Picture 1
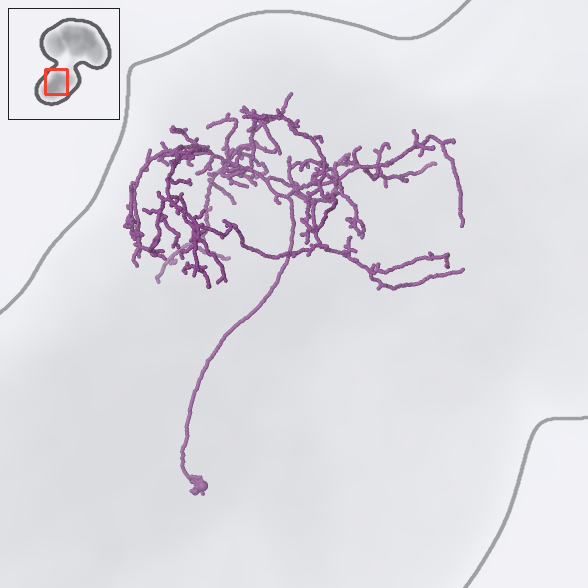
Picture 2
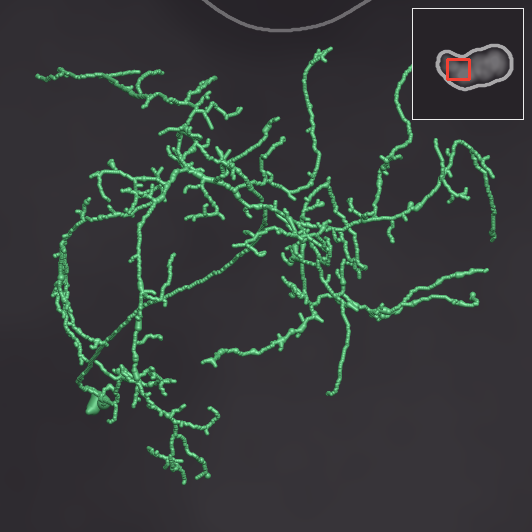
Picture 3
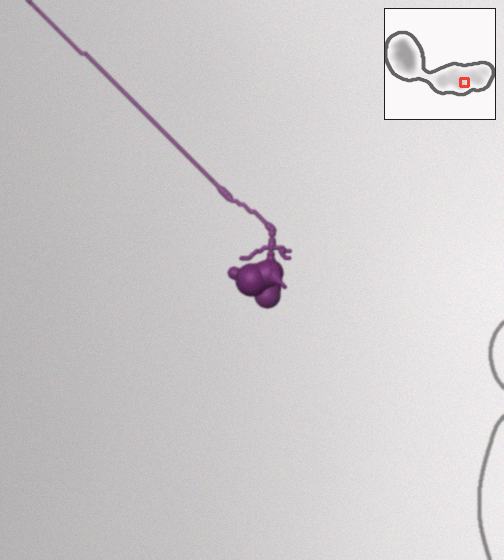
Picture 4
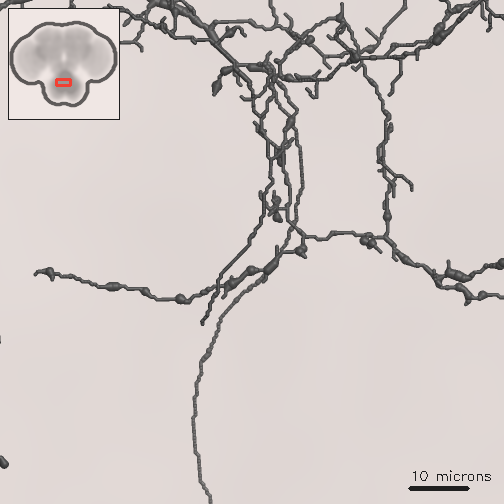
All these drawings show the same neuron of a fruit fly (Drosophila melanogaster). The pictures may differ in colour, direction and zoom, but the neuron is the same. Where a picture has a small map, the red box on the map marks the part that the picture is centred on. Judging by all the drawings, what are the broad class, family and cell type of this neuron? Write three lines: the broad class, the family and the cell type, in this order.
nerve-cord intrinsic neuron
hemilineage 12A
IN12A044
